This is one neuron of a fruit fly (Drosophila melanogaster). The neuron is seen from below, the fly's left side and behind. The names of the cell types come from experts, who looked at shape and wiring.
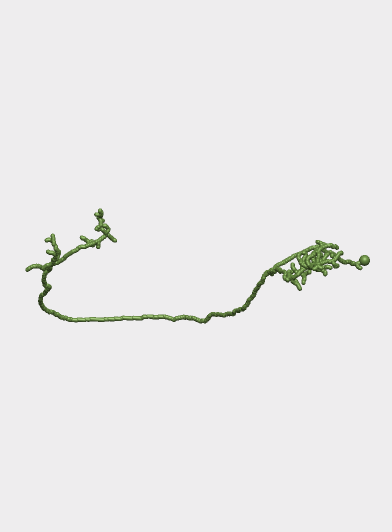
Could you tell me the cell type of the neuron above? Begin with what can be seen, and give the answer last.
The cell body is on the right of the picture. In this view it is more than twice as wide as it is tall. It is a visual projection neuron. The cell type is LoVP12.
